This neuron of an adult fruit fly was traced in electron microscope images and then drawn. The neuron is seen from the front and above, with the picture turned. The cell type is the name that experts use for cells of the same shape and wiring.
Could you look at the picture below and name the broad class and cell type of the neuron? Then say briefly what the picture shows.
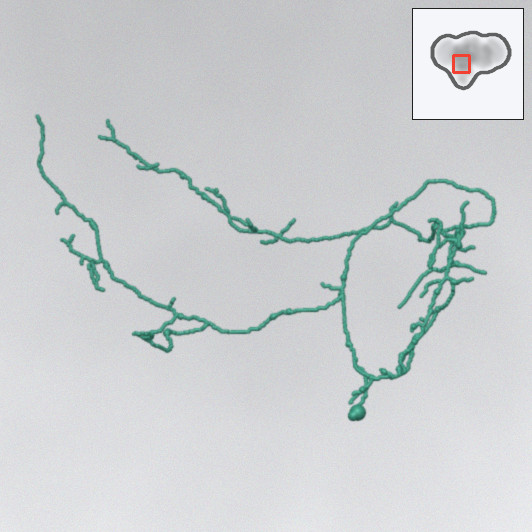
Its broad class is central-brain intrinsic neuron. The cell type is CB3050. Dozens of branch ends can be seen. In this view it is wider than it is tall.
